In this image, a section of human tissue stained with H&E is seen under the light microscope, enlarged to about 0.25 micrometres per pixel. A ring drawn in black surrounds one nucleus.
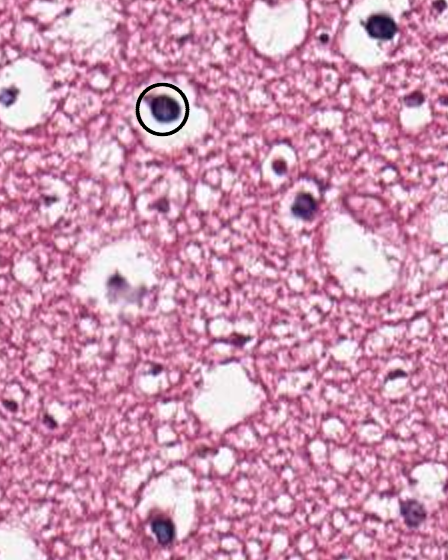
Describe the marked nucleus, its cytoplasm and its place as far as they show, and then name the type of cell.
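No pink-stained cytoplasm is visible around the nucleus; the clear space ends at a fairly sharp rim against the surrounding pink tissue. The cell lies on its own in a finely bubbly, spongy-looking pink background, with no vessel or other cell directly beside it. The marked cell is an oligodendrocyte.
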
